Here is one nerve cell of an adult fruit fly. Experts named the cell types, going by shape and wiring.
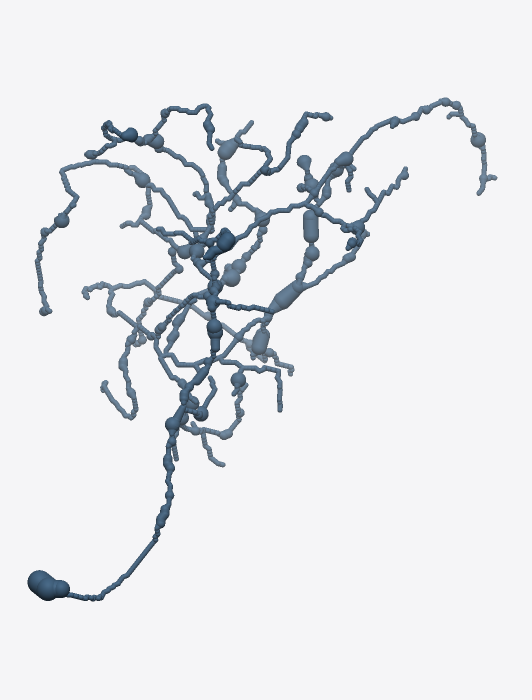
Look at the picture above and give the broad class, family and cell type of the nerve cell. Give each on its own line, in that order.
central-brain intrinsic neuron
hemilineage ALl1_dorsal
CB3007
